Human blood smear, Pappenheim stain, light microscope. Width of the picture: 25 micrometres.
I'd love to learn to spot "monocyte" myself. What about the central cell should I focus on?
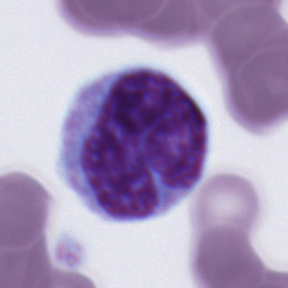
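Looking at this monocyte, I'd say the fine pinkish-purple granules in its cytoplasm go with the name.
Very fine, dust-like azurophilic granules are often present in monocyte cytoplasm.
I also notice a cleft indenting the lower edge of the nucleus. The nucleus fills most of the cell and sits toward the right, so the cytoplasm is left as a crescent on the left. That cytoplasm is pale greyish blue.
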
